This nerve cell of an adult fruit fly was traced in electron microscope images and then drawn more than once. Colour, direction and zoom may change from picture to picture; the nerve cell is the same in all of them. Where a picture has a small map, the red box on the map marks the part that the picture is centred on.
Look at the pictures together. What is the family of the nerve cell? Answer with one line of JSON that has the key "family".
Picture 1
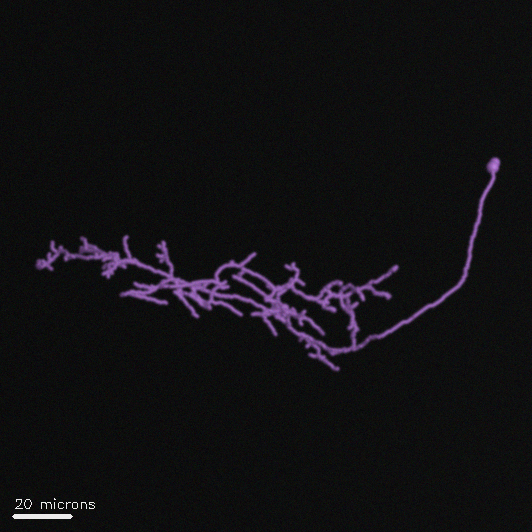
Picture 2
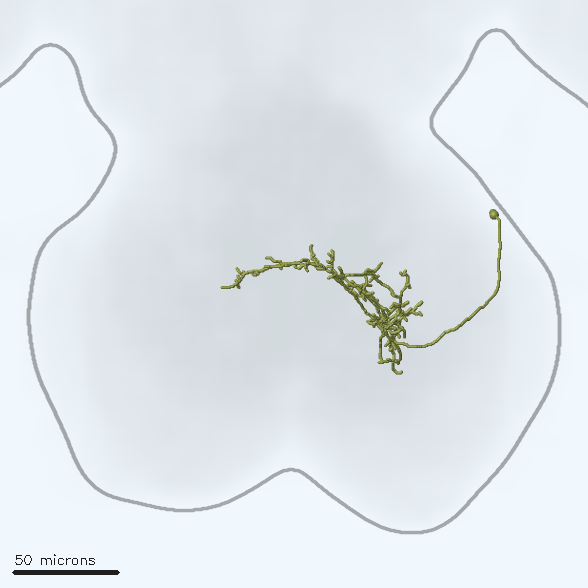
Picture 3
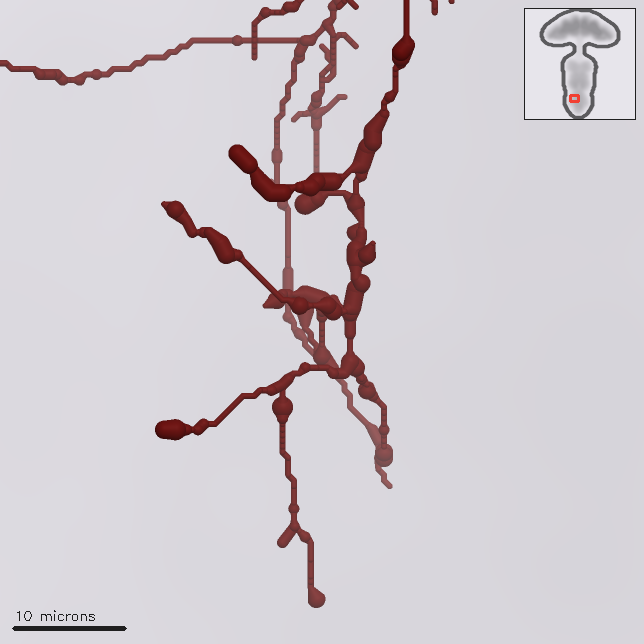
{"family": "hemilineage 09A"}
